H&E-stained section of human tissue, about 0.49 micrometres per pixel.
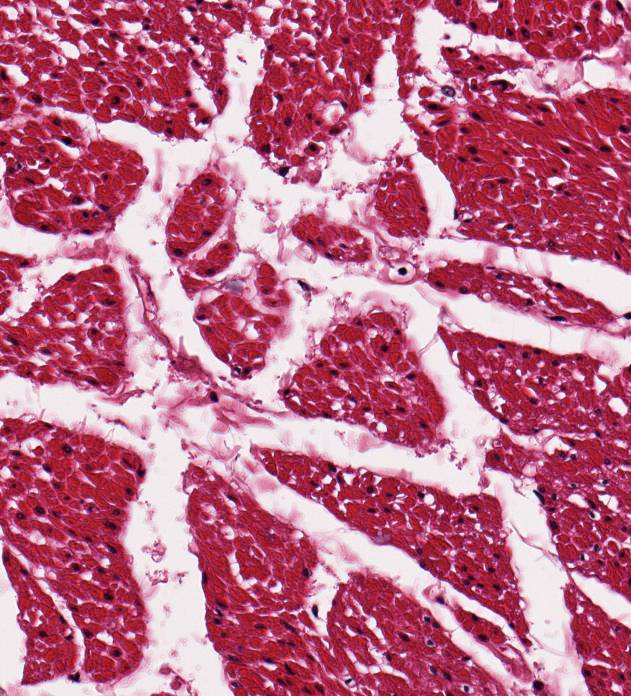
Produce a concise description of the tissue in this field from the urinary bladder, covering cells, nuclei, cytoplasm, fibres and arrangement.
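You'll notice the muscle fibres here are packed into compact bundles, with wide pale clefts between them all across the field. Most of the fibres are cut across, so they show up as small polygonal profiles. Their cytoplasm takes a deep, intense red. The nuclei are dark and oval, sitting in the centre of each fibre profile.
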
